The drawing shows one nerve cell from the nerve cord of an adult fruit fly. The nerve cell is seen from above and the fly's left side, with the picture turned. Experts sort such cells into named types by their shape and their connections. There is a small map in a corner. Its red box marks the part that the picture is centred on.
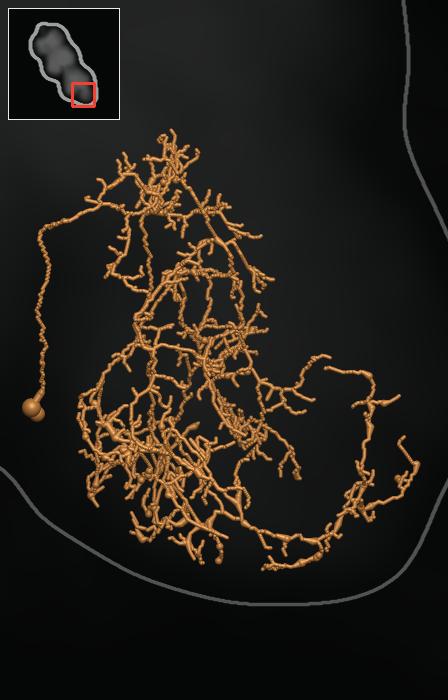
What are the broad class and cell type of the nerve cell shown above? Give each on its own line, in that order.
nerve-cord intrinsic neuron
INXXX474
